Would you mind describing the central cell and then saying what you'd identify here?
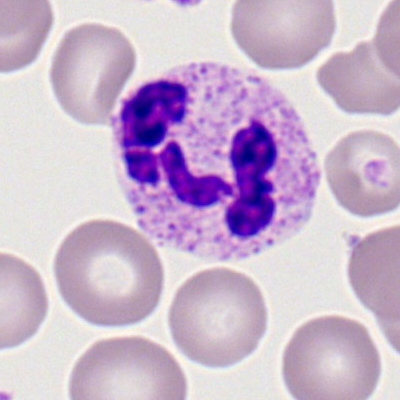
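Several separate lobes make up the nucleus, linked to one another by narrow strands. No nucleoli are visible within it. Fine, small lilac-purple granules lie scattered throughout the cytoplasm. The outline of the cell is round and smooth. This is a segmented neutrophil.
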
